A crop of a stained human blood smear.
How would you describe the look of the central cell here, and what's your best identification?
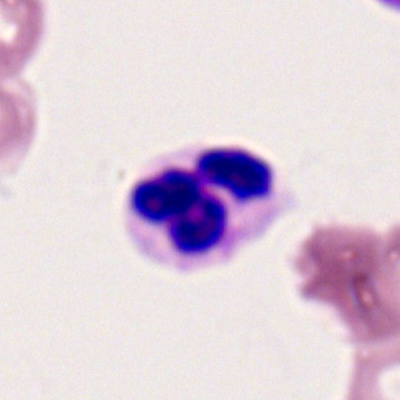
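Notice how densely clumped the dark purple chromatin is, and that no nucleoli are visible. The cytoplasm is pale pinkish-lilac, with no coarse orange-red granules in it. So we are looking at a segmented neutrophil.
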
